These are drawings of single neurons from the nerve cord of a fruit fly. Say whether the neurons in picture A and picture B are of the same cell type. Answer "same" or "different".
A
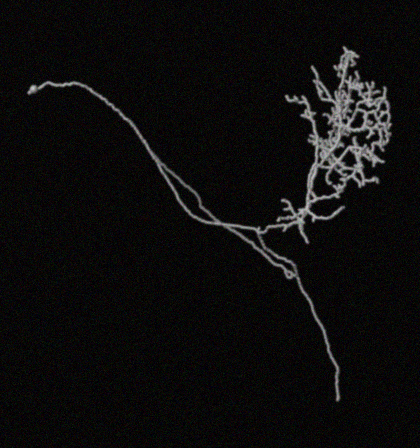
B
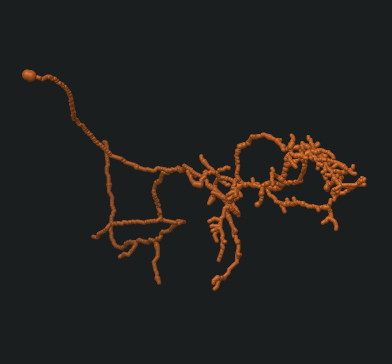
different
